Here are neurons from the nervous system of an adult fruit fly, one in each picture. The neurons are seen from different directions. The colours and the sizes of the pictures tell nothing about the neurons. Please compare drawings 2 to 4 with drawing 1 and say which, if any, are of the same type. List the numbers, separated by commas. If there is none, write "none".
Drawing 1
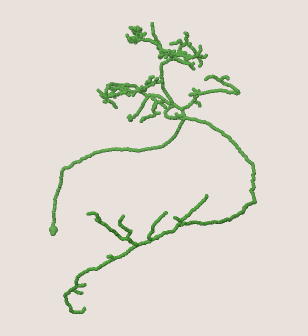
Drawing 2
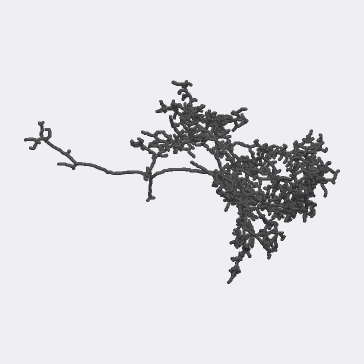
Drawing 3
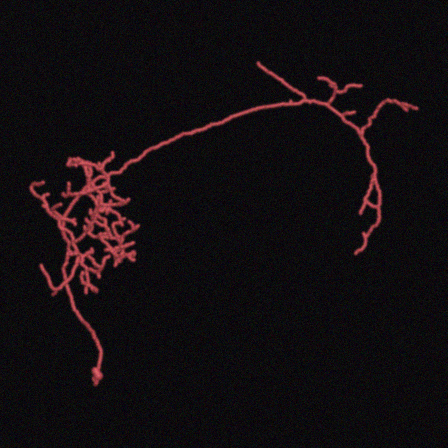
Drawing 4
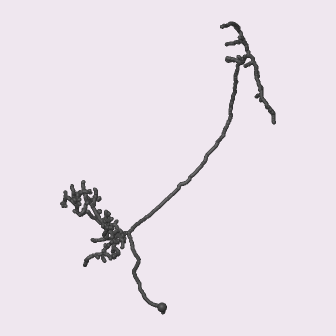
3, 4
